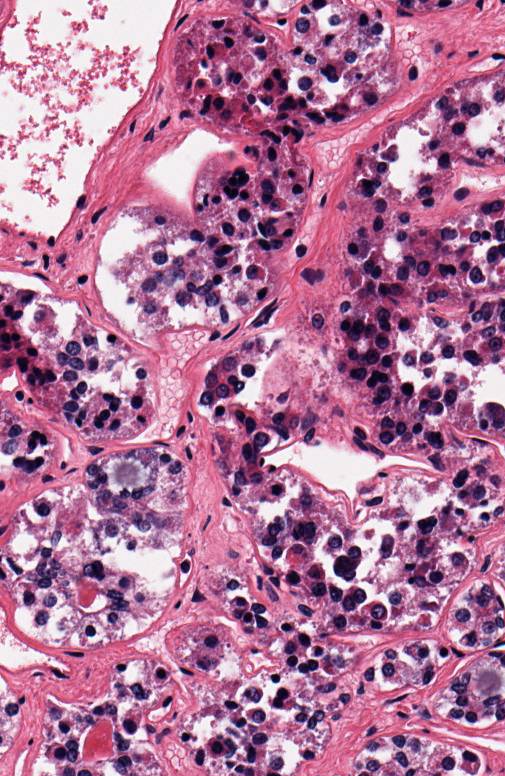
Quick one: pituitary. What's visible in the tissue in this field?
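Rounded and irregular cell nests, divided by thin bands of pink fibrous stroma. Nest cells round and loosely cohesive; nuclei dark and round. Cytoplasm pale, vacuolated or cleared in many cells. Stromal bands: scattered flattened, elongated nuclei lying along nest edges.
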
